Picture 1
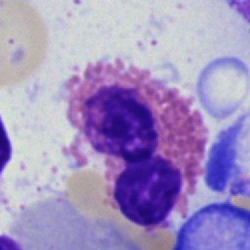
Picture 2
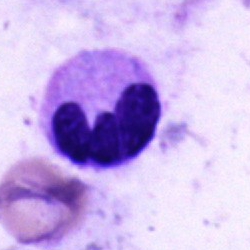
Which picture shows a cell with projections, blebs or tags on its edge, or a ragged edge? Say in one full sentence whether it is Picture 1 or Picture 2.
Picture 1 contains the cell with the rough edge.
